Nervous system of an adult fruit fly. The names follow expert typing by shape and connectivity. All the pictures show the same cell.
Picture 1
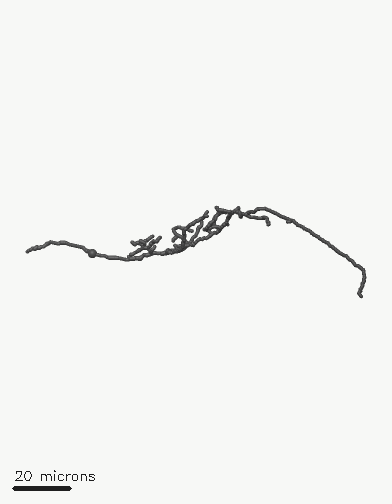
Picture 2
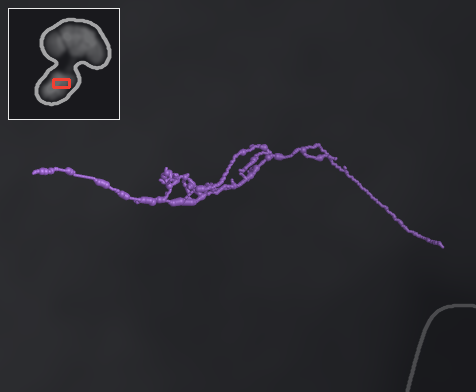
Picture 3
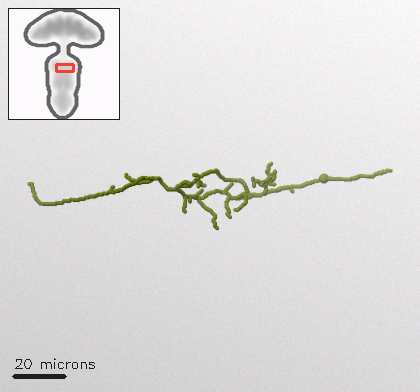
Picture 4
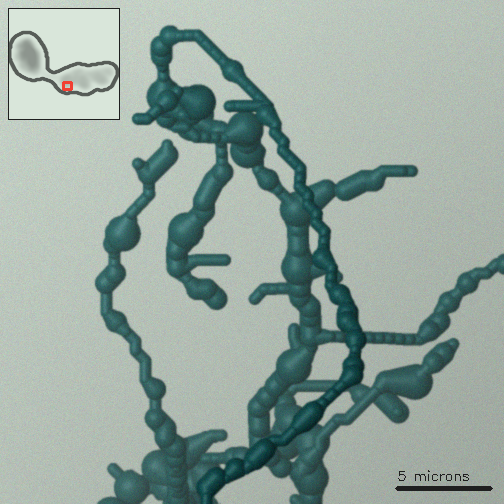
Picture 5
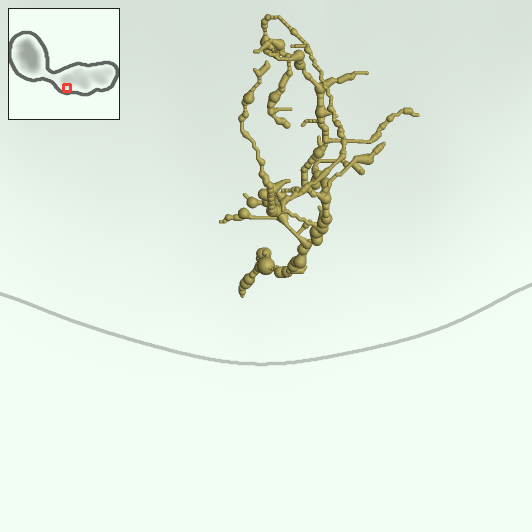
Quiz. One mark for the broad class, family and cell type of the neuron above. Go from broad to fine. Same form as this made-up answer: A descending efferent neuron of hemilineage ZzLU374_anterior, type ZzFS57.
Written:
A sensory neuron entering the nerve cord of class gustatory, type LgLG8.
